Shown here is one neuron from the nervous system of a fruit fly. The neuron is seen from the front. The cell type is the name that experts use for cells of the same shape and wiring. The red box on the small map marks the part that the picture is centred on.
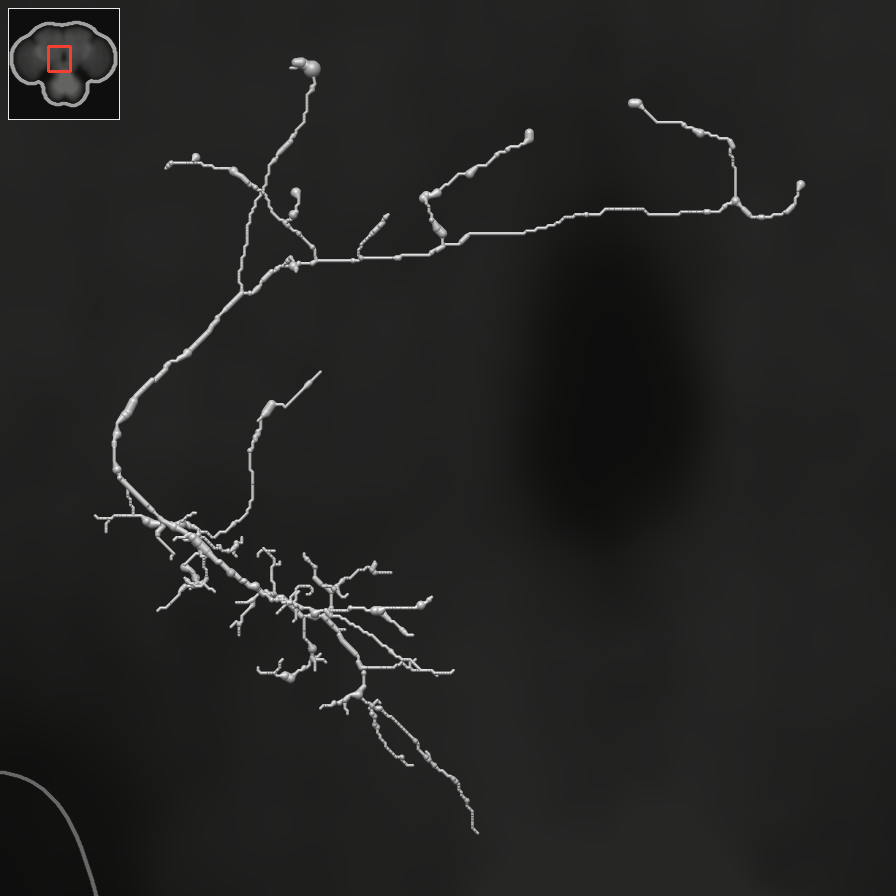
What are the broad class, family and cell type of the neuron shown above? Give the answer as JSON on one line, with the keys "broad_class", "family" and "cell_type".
{"broad_class": "central-brain intrinsic neuron", "family": "hemilineage DM4_ventral", "cell_type": "PS241"}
